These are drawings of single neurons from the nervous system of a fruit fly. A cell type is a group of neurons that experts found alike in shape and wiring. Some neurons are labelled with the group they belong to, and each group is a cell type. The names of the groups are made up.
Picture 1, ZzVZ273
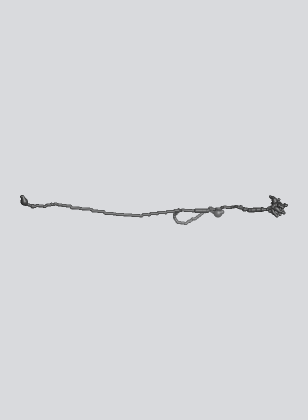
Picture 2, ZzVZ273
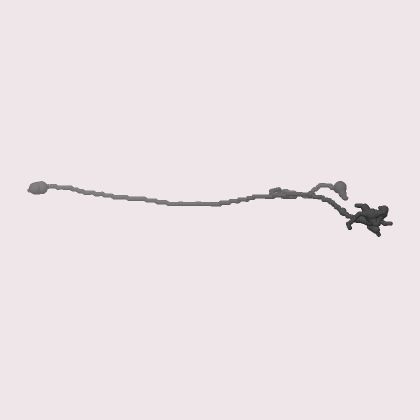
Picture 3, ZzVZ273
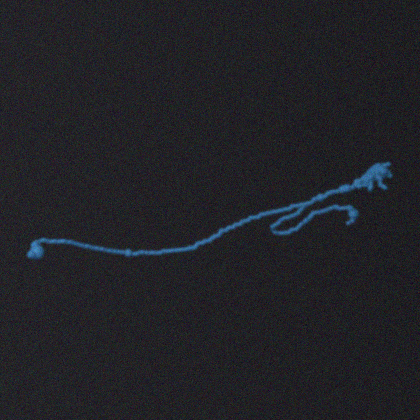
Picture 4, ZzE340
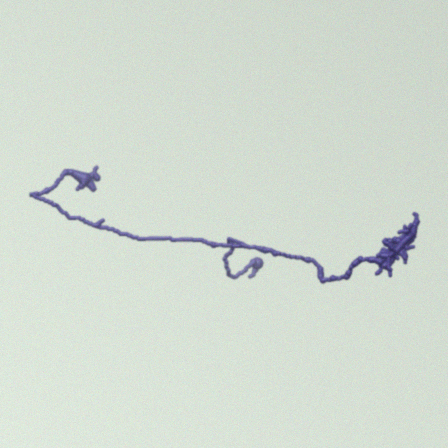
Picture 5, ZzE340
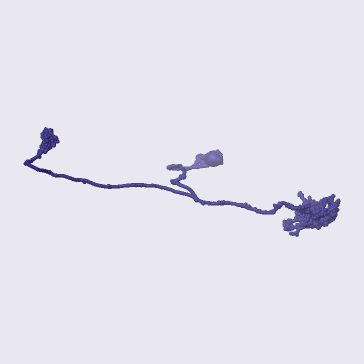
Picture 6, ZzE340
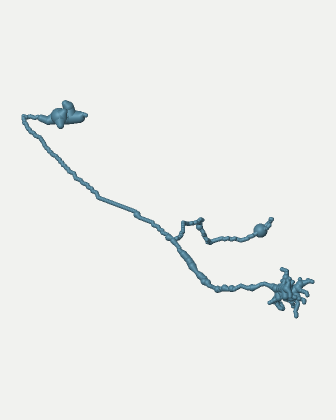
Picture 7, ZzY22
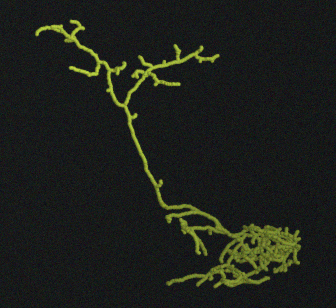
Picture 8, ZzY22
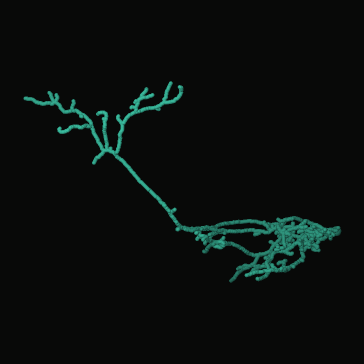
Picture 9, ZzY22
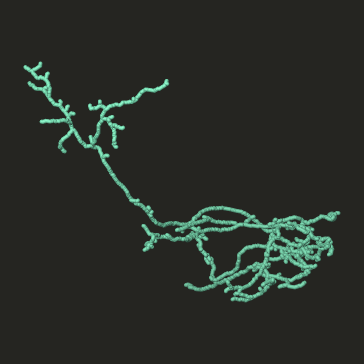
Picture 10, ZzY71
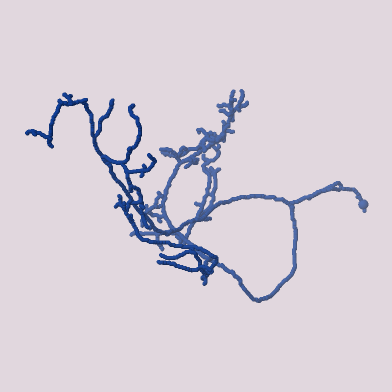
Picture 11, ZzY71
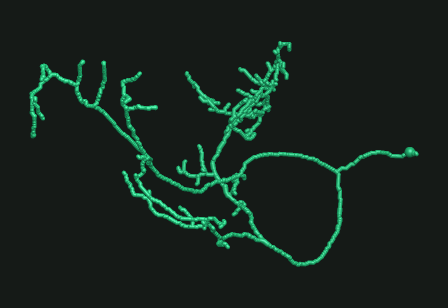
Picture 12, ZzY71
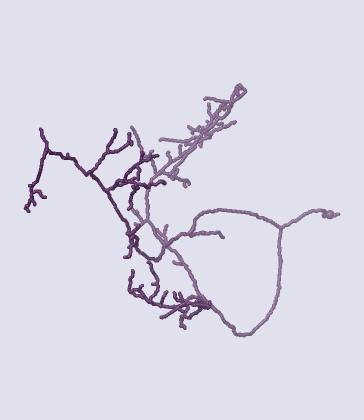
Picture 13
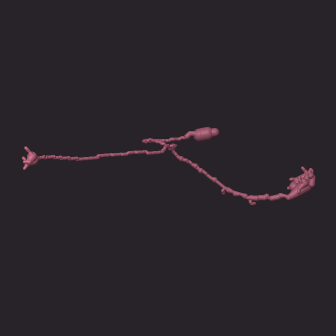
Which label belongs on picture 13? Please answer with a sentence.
It belongs to ZzVZ273.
